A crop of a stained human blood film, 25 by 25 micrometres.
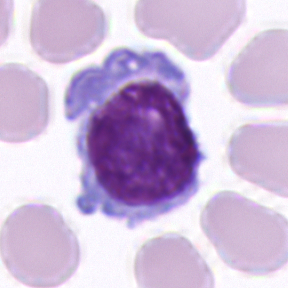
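Plasma cell in a stained smear of human peripheral blood. The round nucleus, about 10 micrometres across, sits off-centre toward the lower right, where the rim of cytoplasm is thinnest. Its chromatin stains dark purple and is dense and coarsely clumped. The cytoplasm is scanty to moderate, less in area than the nucleus, and short, uneven projections jut from its edge, mostly along the top and left.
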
